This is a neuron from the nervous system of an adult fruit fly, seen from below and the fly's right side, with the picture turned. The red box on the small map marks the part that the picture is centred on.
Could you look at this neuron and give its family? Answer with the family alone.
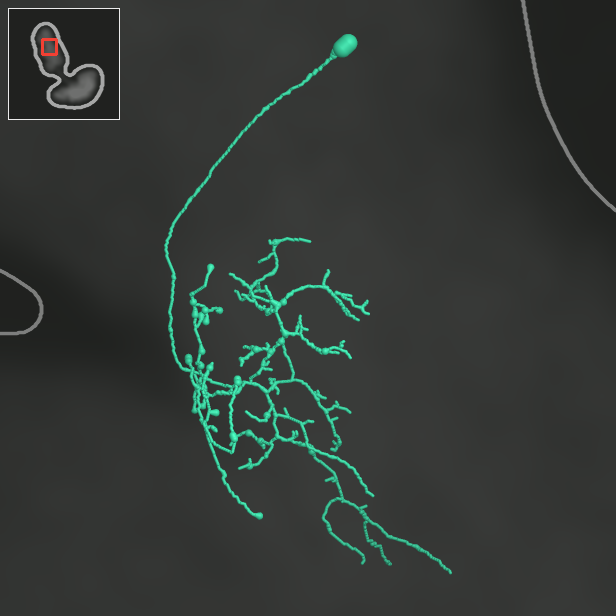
hemilineage 01B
